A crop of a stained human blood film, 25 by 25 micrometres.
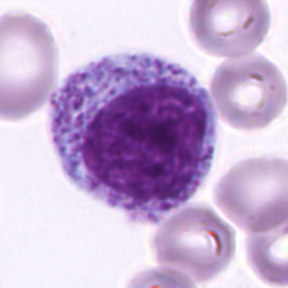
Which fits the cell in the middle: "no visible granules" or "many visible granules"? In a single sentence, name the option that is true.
A large number of visible granules lies in the cytoplasm of this cell.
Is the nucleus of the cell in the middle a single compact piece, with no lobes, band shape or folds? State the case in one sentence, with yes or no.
Yes, the nucleus of the cell is compact, undivided and round, oval or kidney-shaped.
